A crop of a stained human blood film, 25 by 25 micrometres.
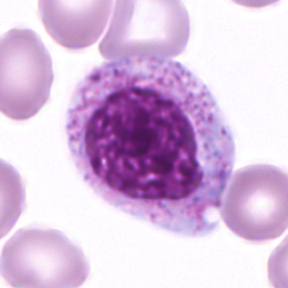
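Myelocyte in a stained blood smear, its nucleus lying toward the left so that a wider rim of cytoplasm remains on the right. Coarse, clumped chromatin shows dark purple with paler gaps, and no nucleoli are visible. Fine purple granules are scattered throughout the cytoplasm.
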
